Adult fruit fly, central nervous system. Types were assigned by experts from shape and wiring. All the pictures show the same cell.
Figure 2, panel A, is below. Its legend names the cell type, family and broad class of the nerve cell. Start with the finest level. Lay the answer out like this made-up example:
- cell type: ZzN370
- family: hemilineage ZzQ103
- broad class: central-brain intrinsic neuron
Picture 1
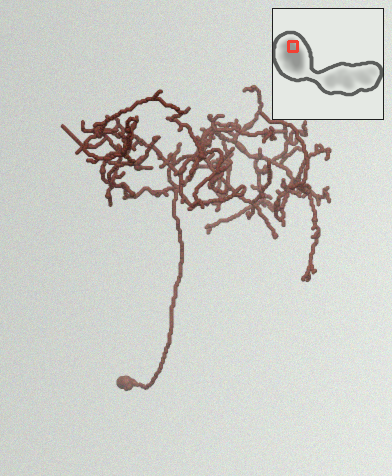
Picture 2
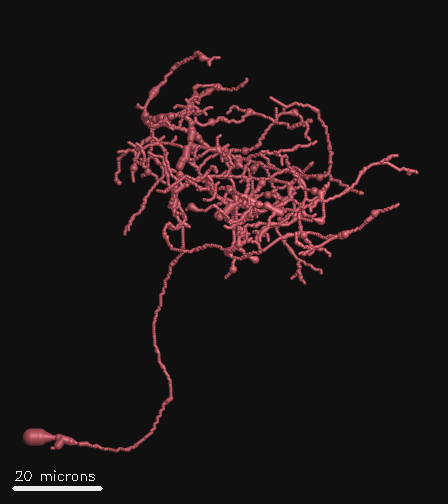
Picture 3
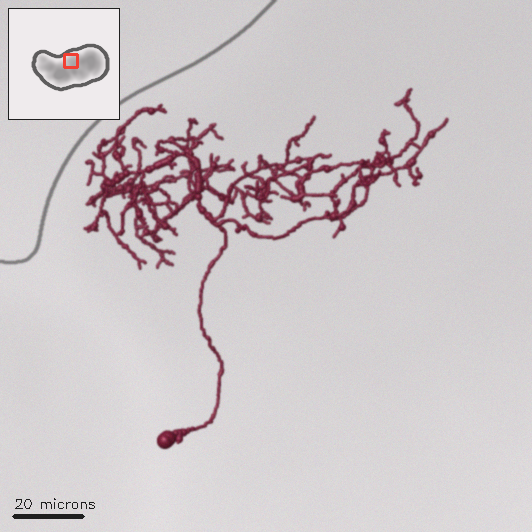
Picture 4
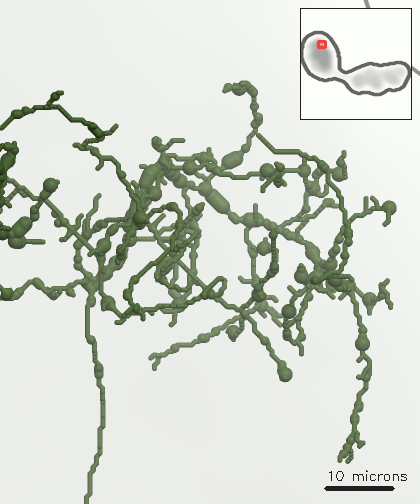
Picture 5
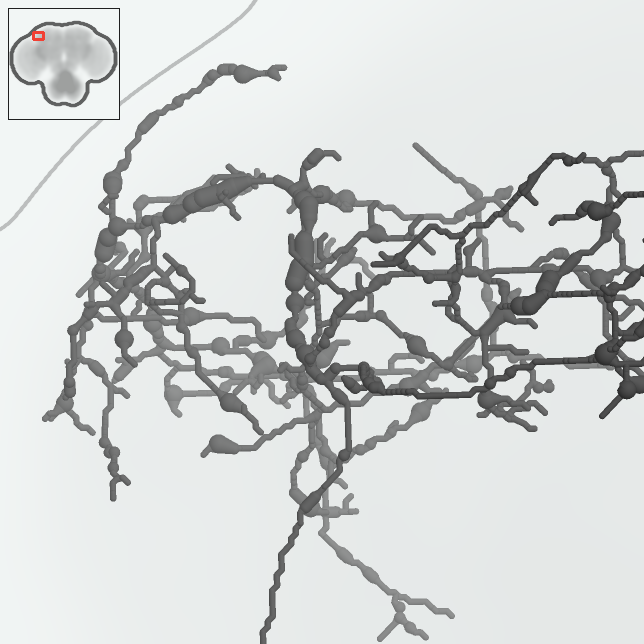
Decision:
- cell type: CB1241
- family: hemilineage LHa2
- broad class: central-brain intrinsic neuron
